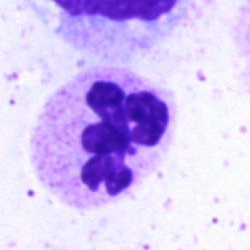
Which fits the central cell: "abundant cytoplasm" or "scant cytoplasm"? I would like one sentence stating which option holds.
This cell has a broad area of cytoplasm.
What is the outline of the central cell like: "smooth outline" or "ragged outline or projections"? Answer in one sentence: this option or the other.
No projections, blebs or ragged parts break the cell's outline.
